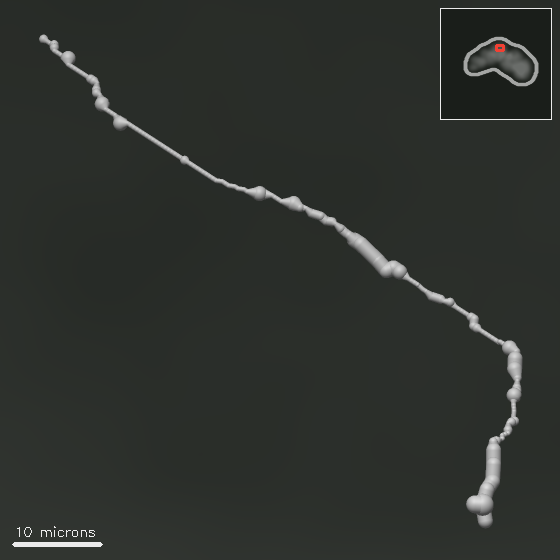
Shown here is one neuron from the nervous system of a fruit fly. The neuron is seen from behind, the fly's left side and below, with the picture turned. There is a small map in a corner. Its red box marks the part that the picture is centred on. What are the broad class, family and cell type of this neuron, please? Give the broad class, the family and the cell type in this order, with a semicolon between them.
photoreceptor or other optic-lobe sensory neuron; class visual; R7y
